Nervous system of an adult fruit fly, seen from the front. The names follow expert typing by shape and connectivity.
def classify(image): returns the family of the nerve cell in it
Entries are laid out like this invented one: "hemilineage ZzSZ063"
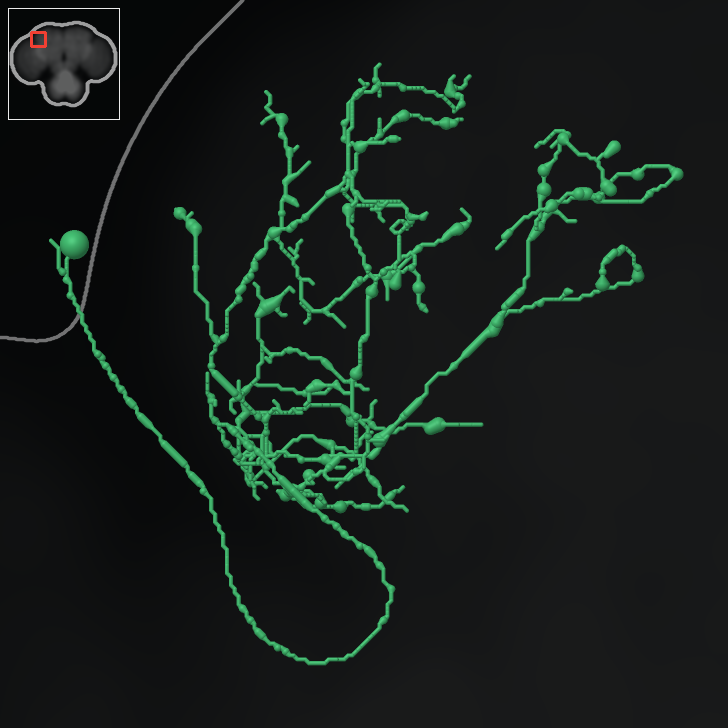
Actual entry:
"hemilineage LHl4_dorsal"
